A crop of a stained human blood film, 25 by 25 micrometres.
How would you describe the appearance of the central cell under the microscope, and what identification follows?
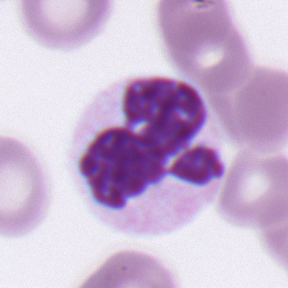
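Outline round, smooth. Nucleus in three lobes; smallest lobe on the right. Cytoplasm pale pink. Segmented neutrophil.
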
